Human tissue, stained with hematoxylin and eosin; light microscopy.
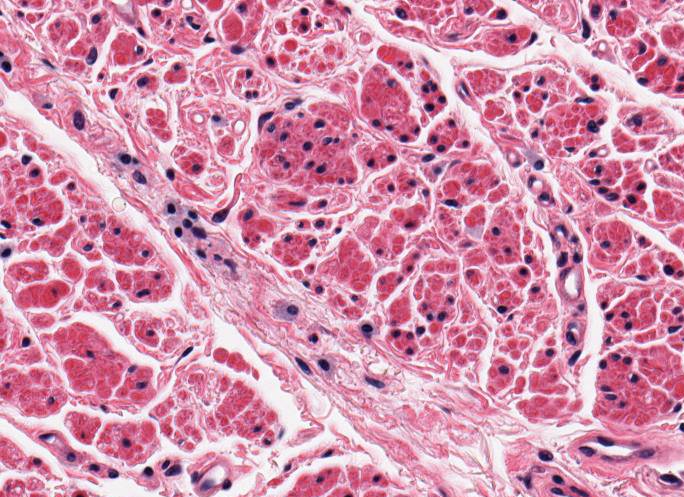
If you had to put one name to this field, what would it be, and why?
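Mostly smooth muscle, this one. Most of the fibres are cut transversely, so they show up as pink polygonal profiles.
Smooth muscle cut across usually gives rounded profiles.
The nuclei are dark and round and sit centrally inside those profiles.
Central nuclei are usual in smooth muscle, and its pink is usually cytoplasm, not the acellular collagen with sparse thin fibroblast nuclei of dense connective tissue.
They're grouped into bundles of varying size between thin septa and white spaces. A loose, pale pink band of connective tissue also cuts diagonally from upper left to lower right.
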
